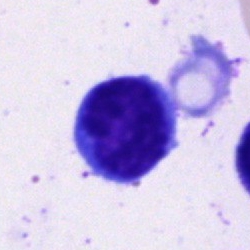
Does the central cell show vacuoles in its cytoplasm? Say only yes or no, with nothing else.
No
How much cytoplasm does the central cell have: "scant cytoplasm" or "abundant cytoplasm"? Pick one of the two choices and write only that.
Scant cytoplasm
